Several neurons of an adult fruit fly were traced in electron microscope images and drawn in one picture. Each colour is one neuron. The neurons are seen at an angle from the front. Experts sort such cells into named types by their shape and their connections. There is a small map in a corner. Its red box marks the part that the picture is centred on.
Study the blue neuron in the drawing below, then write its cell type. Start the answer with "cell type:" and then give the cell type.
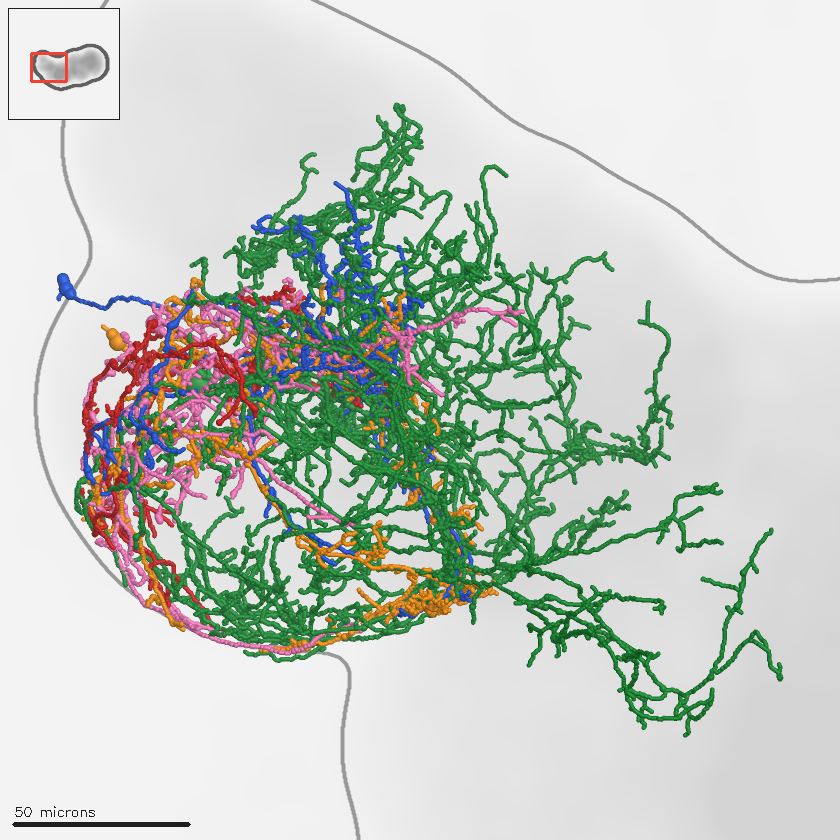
cell type: IN03A082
